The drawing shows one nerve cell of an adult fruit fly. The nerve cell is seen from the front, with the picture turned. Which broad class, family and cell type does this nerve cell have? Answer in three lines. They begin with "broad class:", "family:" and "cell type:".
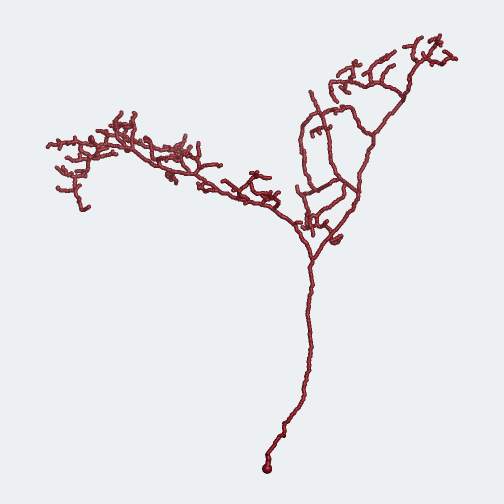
broad class: central-brain intrinsic neuron
family: hemilineage AOTUv4_ventral
cell type: FB8I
